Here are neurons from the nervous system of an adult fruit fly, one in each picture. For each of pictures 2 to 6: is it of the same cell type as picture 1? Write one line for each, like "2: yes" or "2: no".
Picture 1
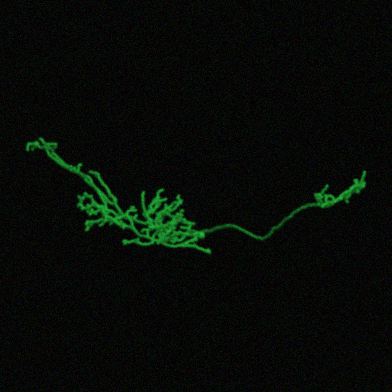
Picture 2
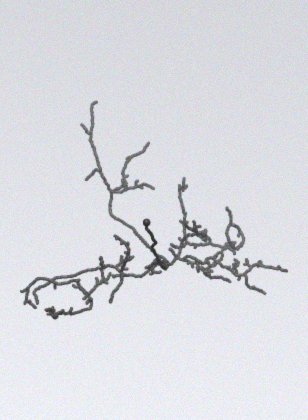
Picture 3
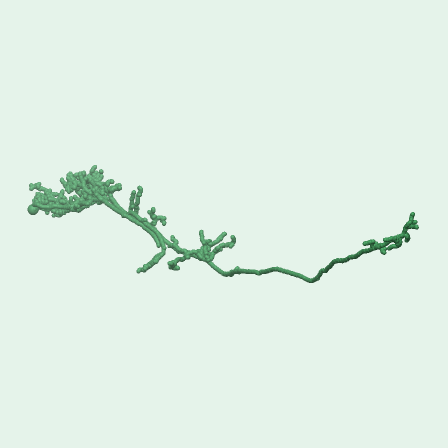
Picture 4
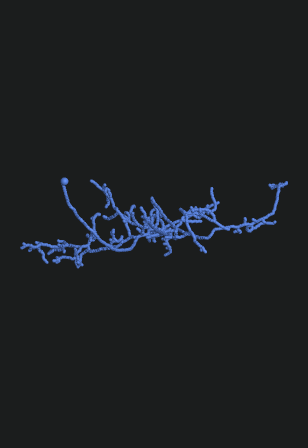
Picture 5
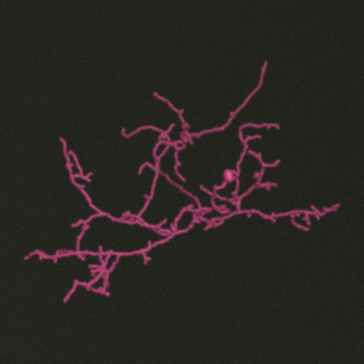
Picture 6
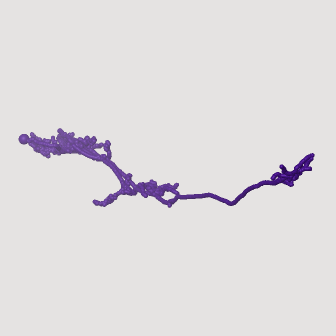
2: no
3: yes
4: no
5: no
6: yes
